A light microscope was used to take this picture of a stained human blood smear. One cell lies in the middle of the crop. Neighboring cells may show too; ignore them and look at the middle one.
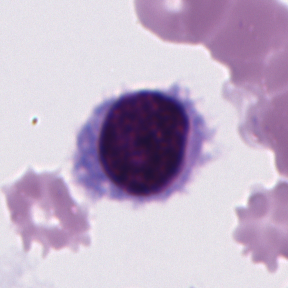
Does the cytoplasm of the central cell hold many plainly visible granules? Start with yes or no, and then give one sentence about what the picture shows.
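No. No granules can be seen in the cytoplasm.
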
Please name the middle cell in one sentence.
Positioned in the middle of the crop is a hairy cell.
